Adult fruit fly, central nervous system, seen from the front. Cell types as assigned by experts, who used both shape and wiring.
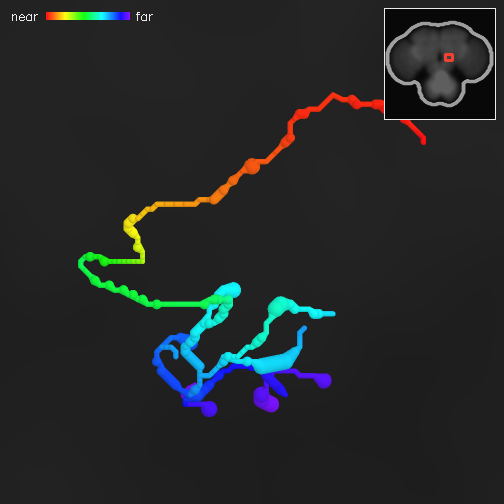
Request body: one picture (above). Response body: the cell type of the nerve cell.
ORN_V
